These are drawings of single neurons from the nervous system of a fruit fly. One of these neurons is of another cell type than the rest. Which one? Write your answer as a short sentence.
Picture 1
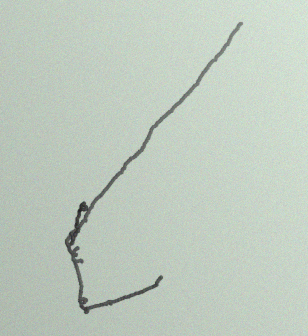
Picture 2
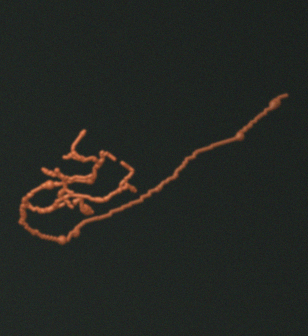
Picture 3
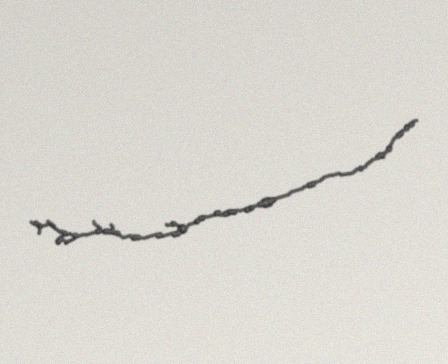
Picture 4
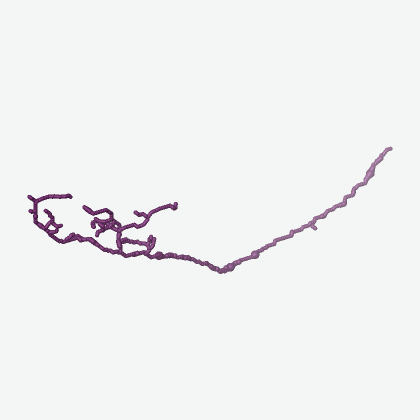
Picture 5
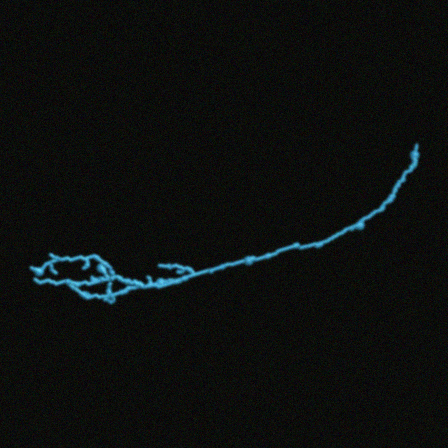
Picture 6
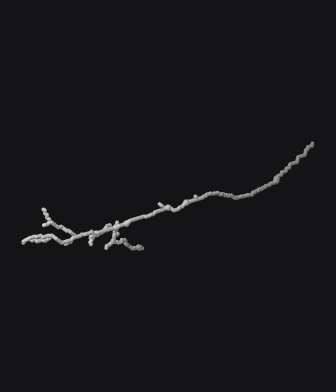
Picture 1 is the odd one out.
